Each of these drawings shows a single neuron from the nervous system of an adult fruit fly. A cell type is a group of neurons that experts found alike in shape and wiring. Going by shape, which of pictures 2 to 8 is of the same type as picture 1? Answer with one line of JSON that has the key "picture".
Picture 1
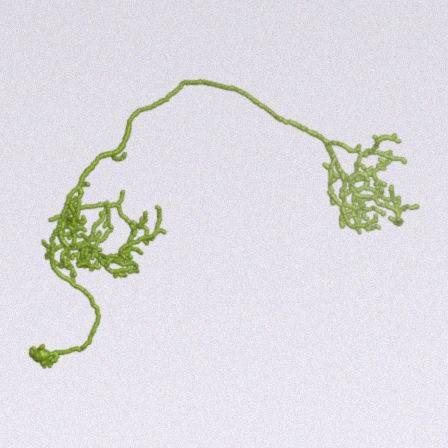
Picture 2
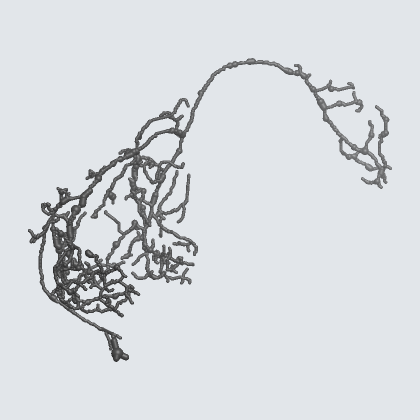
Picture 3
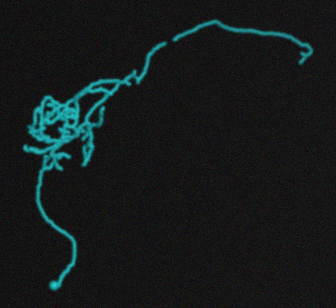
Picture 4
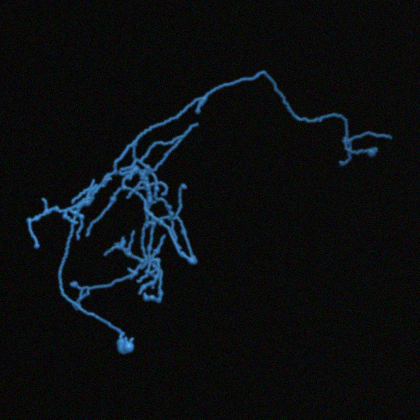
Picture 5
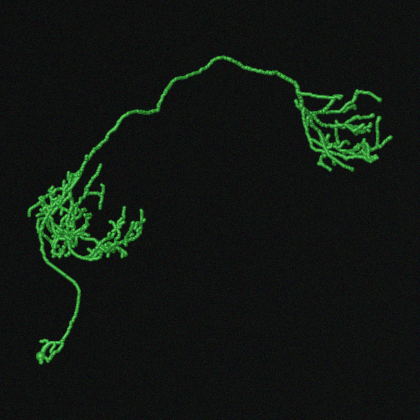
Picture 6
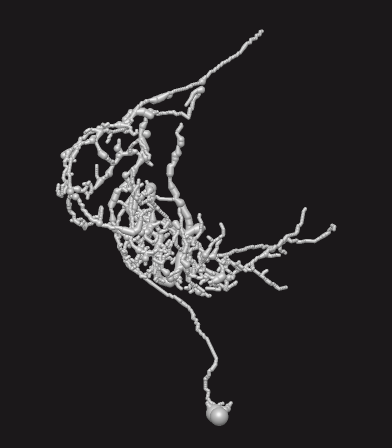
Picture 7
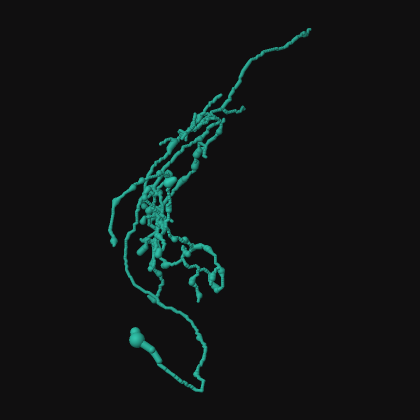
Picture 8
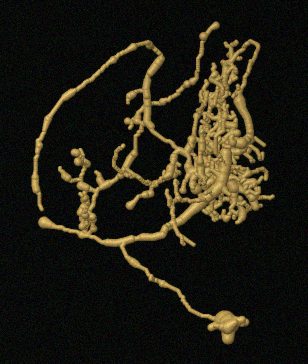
{"picture": 5}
